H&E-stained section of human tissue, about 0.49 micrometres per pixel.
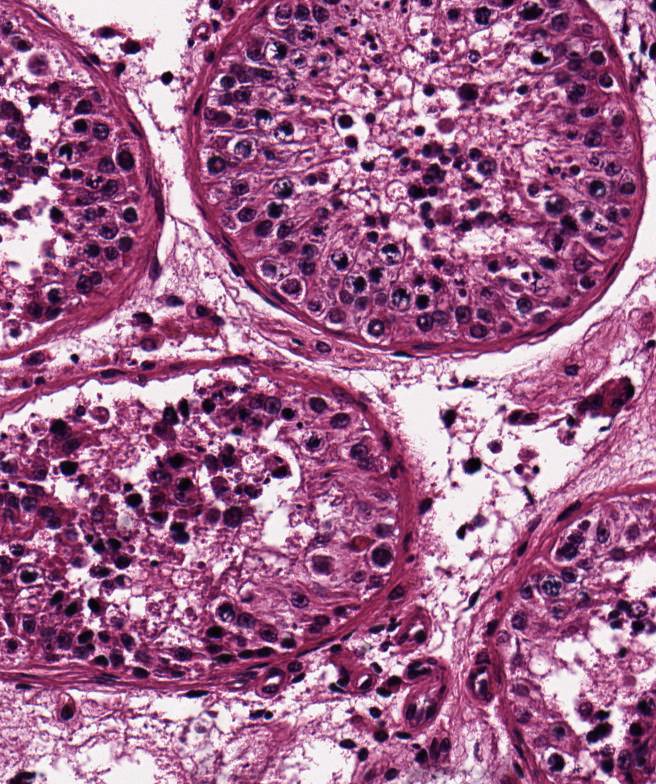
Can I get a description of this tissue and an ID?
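Four large rounded tubules are cut across, the most complete in the upper middle, partial ones at the left, lower left and lower right edges. Each has a thin pink fibrous wall with flattened, elongated nuclei running round it. Inside, many cells have large round nuclei with dark, coarsely clumped chromatin; the cytoplasm between the nuclei is pale pink and wispy, with many small clear spaces. That's testis.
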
